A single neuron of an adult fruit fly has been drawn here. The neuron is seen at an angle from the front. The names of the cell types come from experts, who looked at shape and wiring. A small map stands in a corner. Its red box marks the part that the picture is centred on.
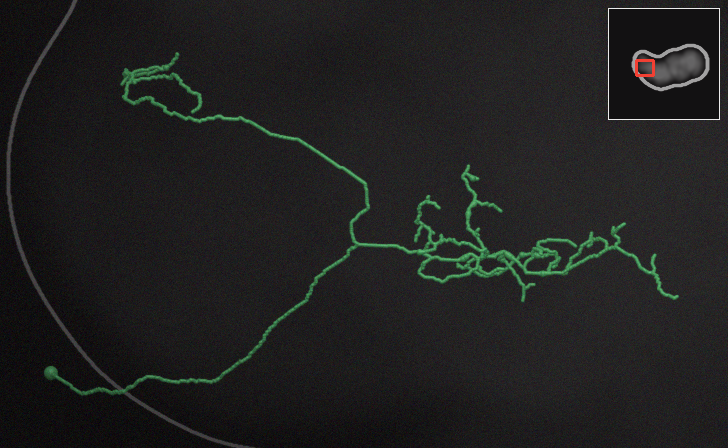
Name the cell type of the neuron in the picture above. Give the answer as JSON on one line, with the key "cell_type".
{"cell_type": "IN08A048"}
